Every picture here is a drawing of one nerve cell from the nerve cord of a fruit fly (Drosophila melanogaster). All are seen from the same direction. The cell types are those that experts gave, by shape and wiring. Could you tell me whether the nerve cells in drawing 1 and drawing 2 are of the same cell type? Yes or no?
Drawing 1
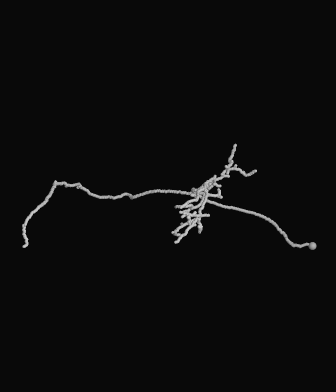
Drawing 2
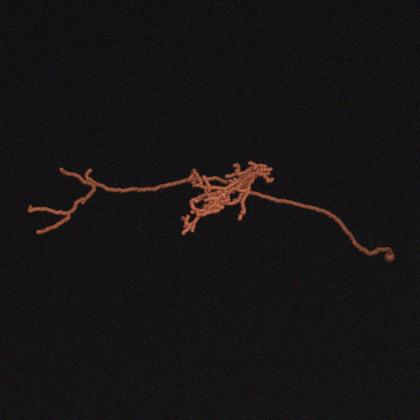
yes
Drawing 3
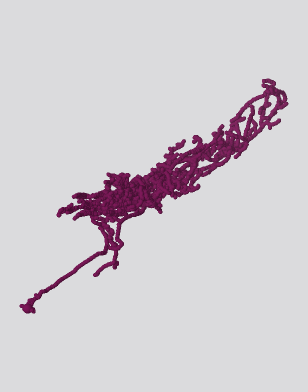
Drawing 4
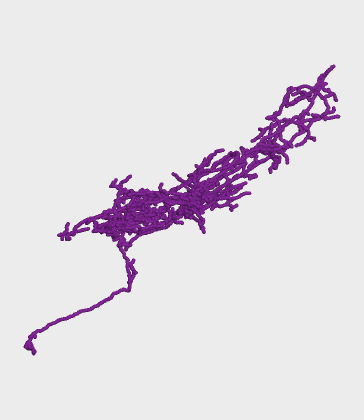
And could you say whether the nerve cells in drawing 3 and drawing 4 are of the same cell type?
yes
